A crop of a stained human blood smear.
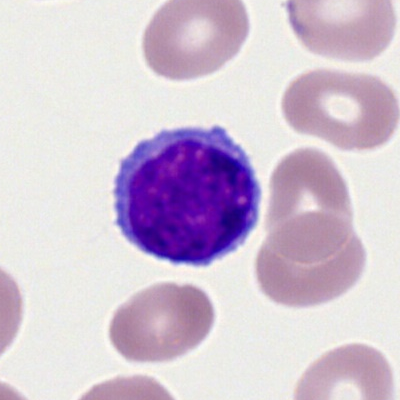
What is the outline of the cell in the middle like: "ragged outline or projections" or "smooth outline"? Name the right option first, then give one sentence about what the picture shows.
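Ragged outline or projections. The outer edge of the cell is finely irregular rather than smooth.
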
